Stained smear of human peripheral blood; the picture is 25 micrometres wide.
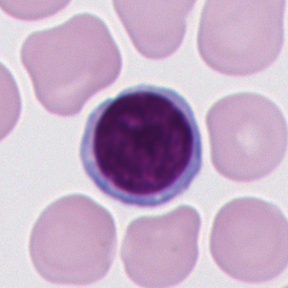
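Typical lymphocyte in the middle of the picture. A round nucleus about 9 micrometres across fills most of the cell, its chromatin dense and dark purple. Around it, pale blue cytoplasm forms only a thin rim.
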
